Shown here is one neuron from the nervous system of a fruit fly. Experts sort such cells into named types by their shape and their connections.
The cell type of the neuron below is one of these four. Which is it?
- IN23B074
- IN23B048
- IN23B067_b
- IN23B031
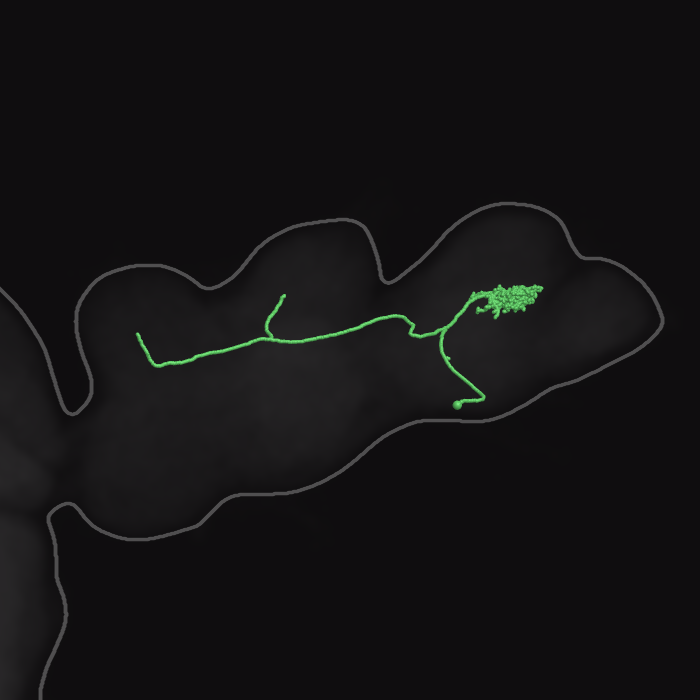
IN23B067_b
